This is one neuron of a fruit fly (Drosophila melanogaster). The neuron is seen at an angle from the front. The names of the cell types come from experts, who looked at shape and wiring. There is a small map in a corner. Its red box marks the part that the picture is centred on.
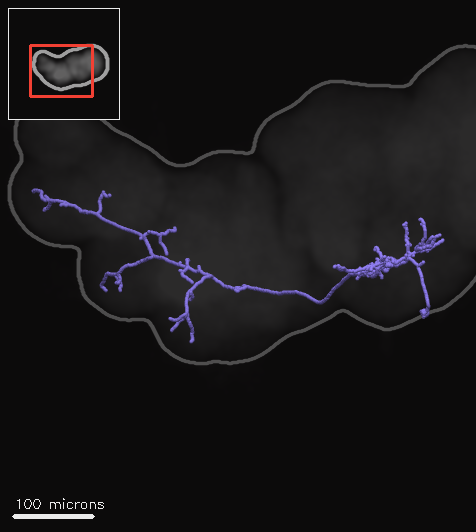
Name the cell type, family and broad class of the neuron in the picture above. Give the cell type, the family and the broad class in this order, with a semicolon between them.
DNge120; hemilineage MX3; descending neuron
